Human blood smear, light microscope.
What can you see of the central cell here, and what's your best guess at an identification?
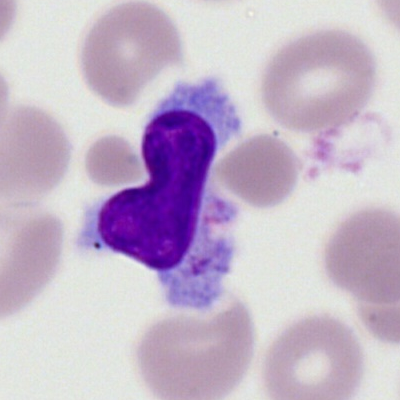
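Looking first at the nucleus, I see it bent into two joined lobes, rather like a boot. Its chromatin is dense and dark purple all the way through. In the cytoplasm I count a few reddish-purple granules, most of them lower right of the nucleus. The outer edge of the cytoplasm looks ragged and irregular. So this cell is a lymphocyte.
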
